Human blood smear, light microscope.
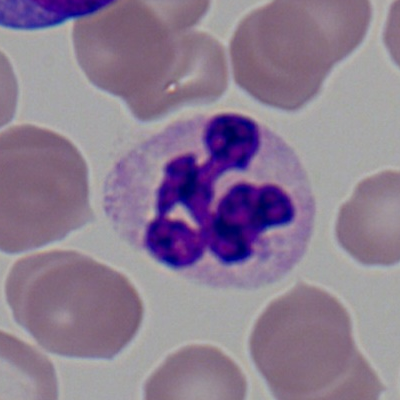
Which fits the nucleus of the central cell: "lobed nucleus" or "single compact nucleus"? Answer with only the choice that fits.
Lobed nucleus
